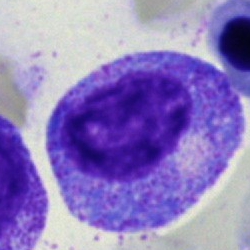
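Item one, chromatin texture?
Deep purple and mottled rather than evenly smooth.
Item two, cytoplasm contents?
Fine purple granules, scattered throughout.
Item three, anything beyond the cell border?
Small purple granules lying loose on the background, mostly toward the upper left.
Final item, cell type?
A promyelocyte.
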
